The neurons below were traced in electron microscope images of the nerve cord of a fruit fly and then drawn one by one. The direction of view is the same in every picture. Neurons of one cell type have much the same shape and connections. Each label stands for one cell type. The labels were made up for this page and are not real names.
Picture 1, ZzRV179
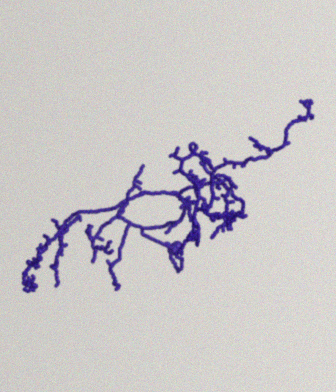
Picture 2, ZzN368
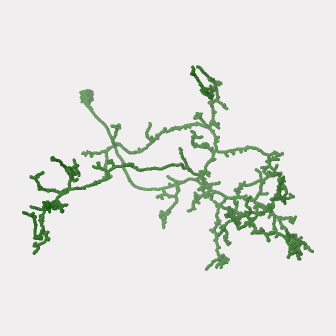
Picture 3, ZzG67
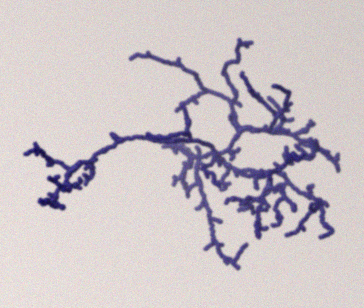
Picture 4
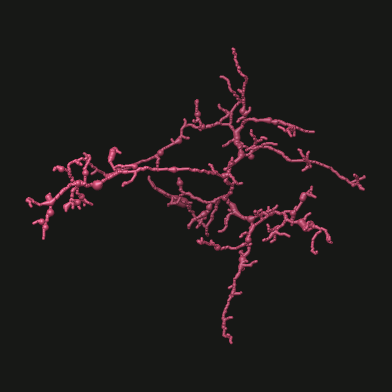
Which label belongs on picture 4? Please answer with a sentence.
It belongs to ZzN368.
